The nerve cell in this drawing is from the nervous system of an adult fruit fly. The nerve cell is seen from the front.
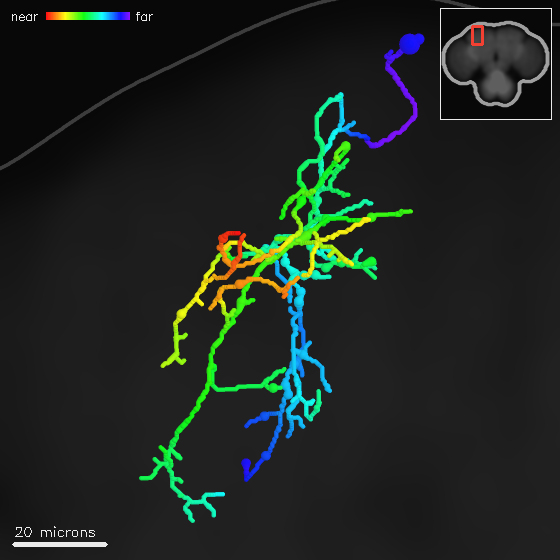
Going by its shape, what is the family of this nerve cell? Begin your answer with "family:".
family: hemilineage SLPpm1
